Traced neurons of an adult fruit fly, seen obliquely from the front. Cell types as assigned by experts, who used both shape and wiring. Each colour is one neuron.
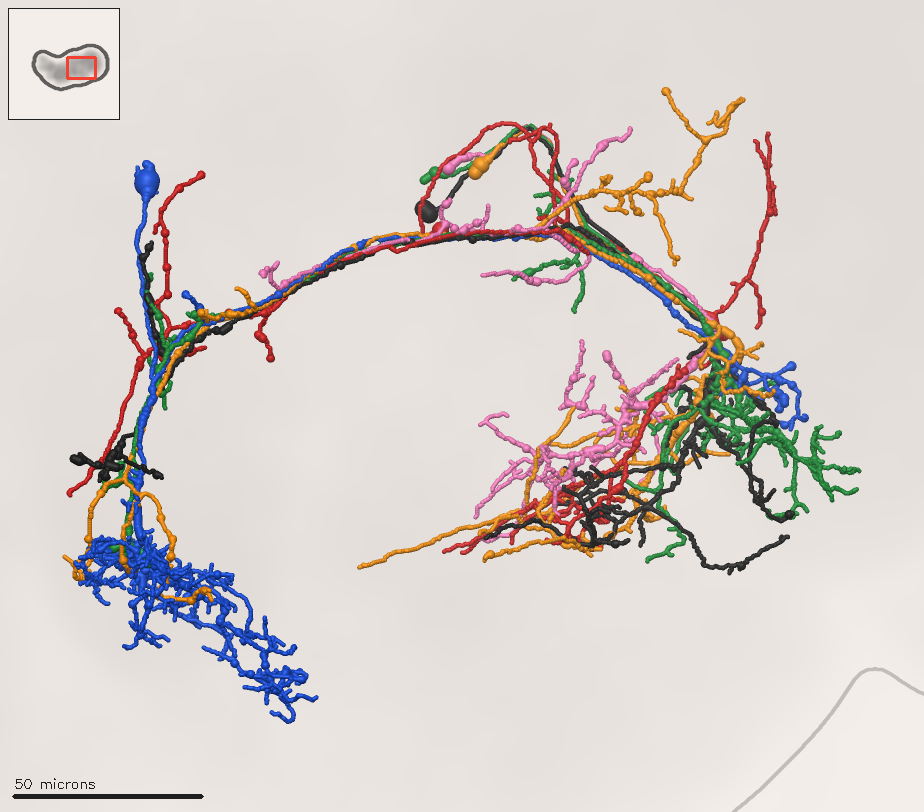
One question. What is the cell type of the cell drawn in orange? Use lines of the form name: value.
cell type: CB1464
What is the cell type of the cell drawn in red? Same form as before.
cell type: CB0652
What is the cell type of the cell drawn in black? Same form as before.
cell type: CB2050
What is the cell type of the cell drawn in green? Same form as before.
cell type: CB4228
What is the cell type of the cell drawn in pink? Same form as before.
cell type: PS241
